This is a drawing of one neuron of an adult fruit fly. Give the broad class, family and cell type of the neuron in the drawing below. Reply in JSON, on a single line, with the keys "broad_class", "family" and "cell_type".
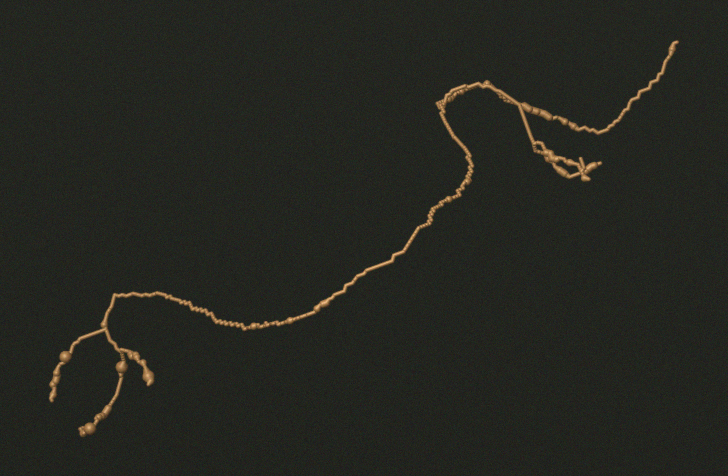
{"broad_class": "sensory neuron entering the brain", "family": "class olfactory", "cell_type": "ORN_VC4"}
